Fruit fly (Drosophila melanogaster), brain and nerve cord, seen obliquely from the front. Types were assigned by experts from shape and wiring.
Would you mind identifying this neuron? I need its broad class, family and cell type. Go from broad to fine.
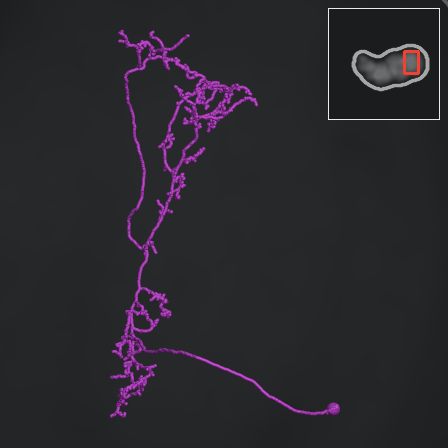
central-brain intrinsic neuron; hemilineage WEDa2; WEDPN2A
